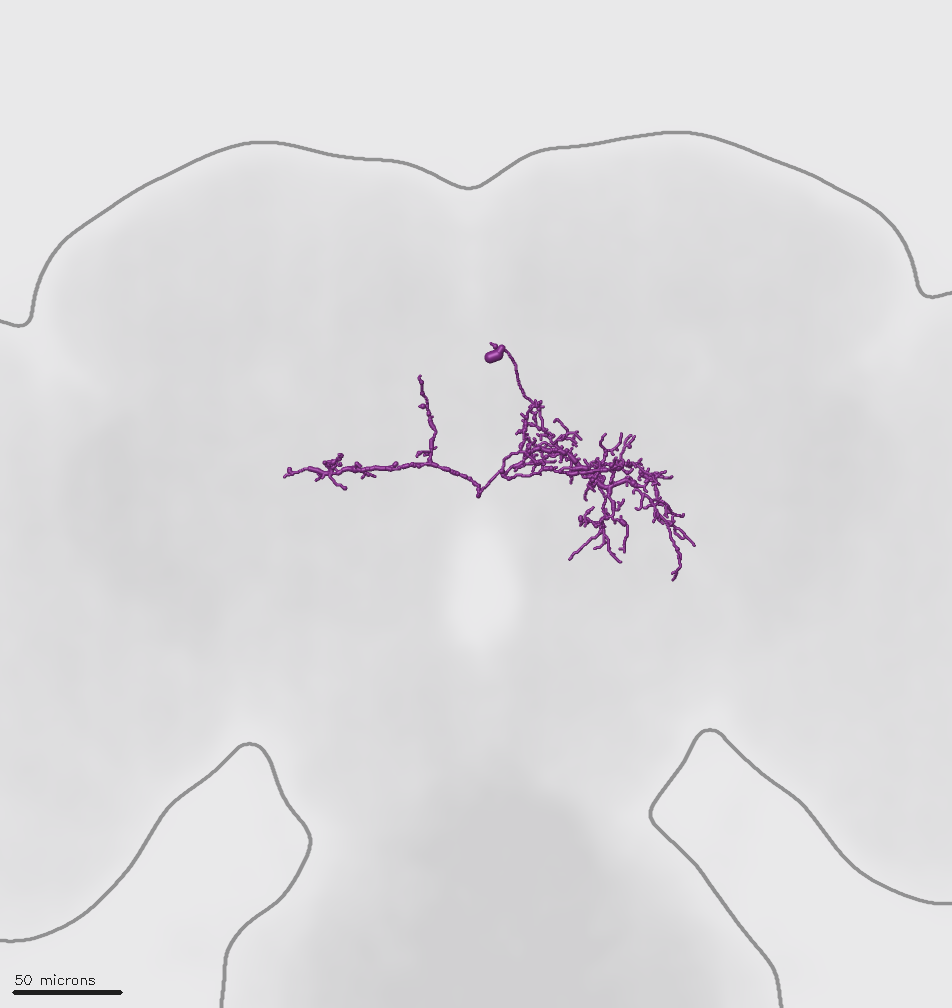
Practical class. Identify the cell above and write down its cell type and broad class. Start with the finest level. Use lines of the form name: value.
cell type: PS159
broad class: central-brain intrinsic neuron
